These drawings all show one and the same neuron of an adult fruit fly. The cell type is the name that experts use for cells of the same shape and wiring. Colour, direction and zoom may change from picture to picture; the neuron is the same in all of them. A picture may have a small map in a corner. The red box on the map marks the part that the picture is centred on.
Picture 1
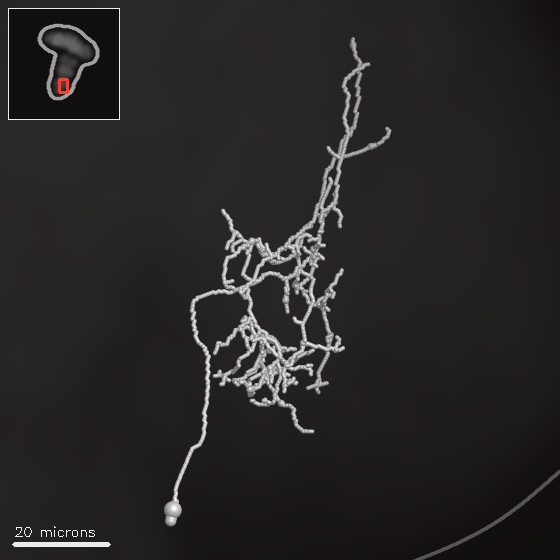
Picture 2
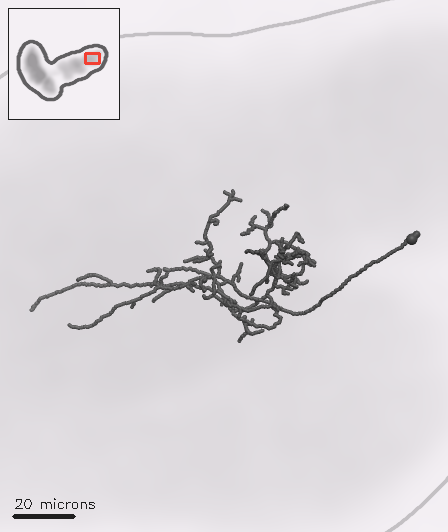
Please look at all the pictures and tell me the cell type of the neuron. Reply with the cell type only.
IN01B084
